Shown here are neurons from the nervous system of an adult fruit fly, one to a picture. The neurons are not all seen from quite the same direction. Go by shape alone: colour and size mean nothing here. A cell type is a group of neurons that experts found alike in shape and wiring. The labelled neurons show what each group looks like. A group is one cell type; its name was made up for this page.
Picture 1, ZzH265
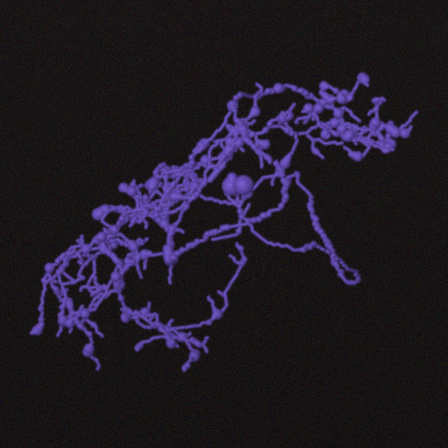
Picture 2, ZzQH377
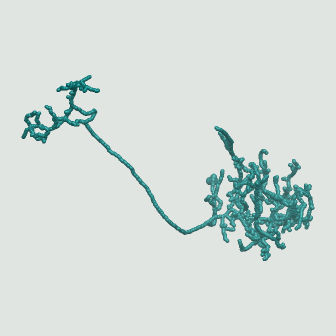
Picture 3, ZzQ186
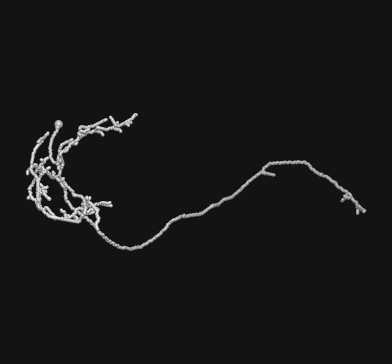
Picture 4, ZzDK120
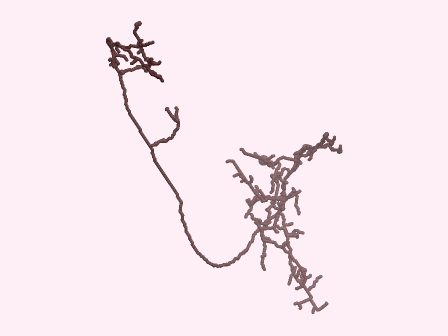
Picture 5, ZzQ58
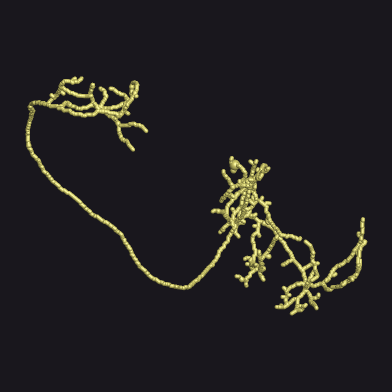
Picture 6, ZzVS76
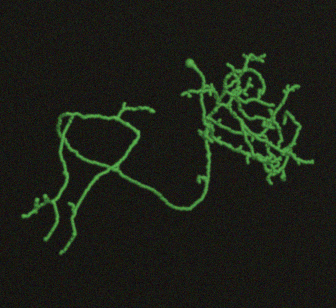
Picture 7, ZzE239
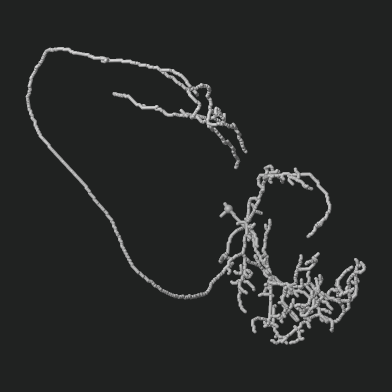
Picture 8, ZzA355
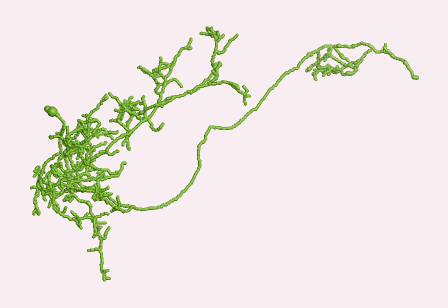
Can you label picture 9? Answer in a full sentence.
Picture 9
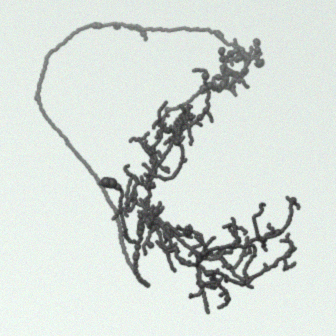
It belongs to ZzE239.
